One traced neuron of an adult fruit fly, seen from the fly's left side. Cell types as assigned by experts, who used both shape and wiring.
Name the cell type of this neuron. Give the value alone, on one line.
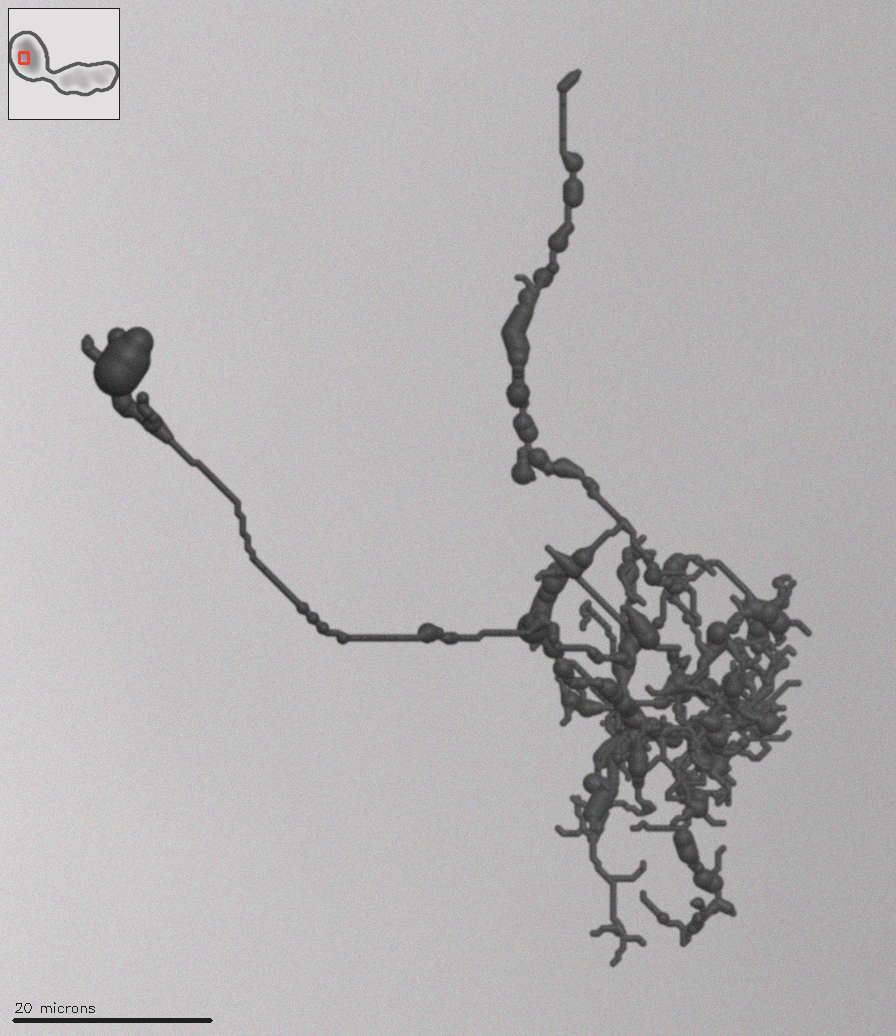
CB4172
